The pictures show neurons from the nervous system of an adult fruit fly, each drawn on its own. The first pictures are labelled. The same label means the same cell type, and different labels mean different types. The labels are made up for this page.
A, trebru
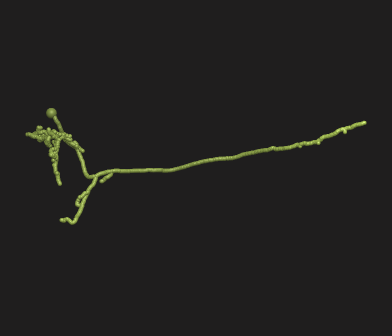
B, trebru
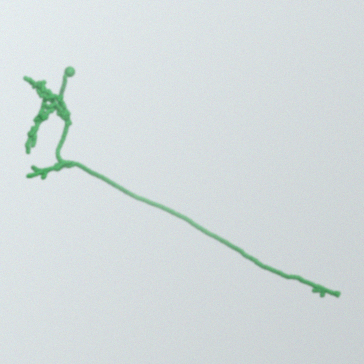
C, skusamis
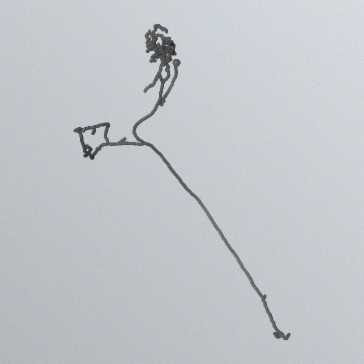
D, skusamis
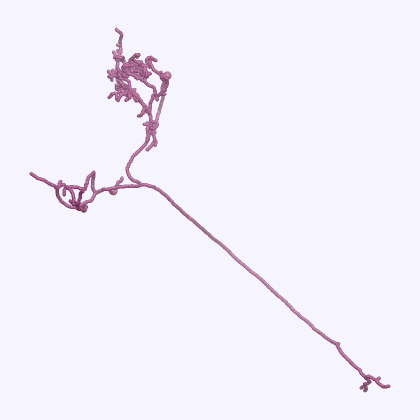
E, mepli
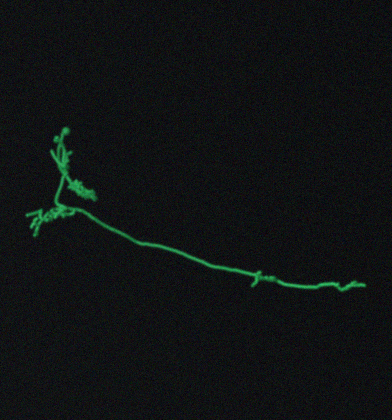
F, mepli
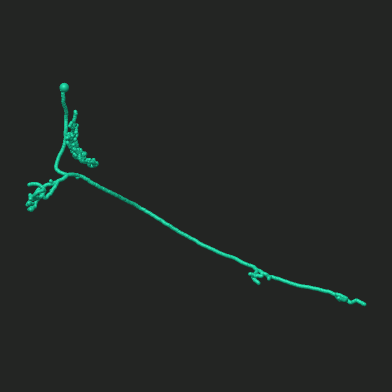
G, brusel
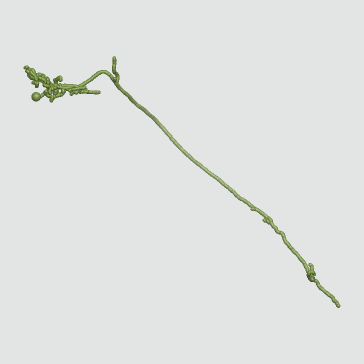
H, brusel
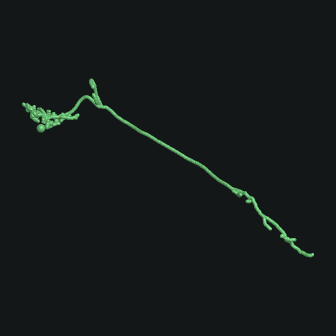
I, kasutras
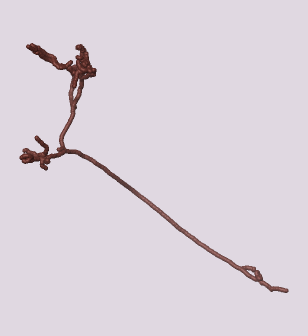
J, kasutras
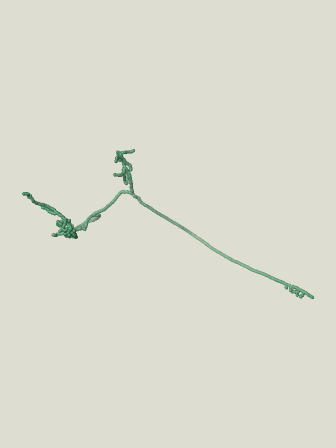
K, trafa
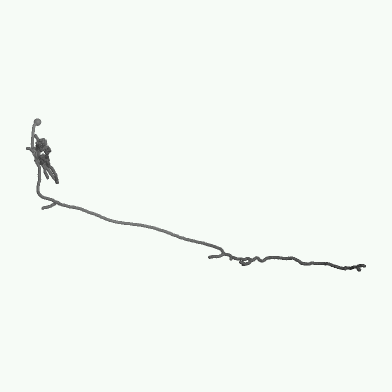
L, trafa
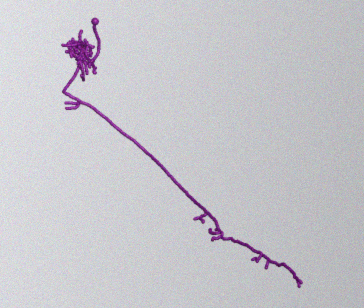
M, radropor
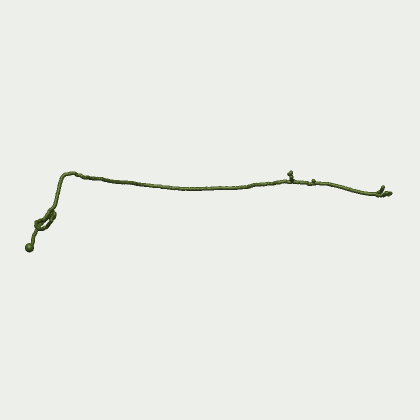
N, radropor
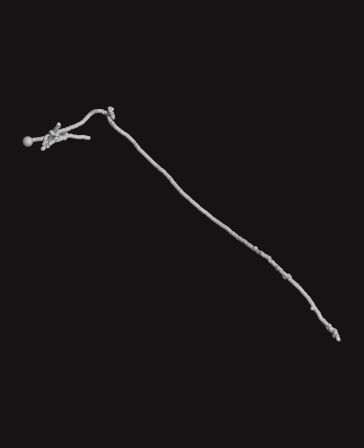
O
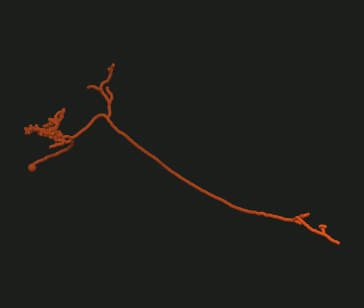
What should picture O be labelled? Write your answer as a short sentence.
It belongs to trebru.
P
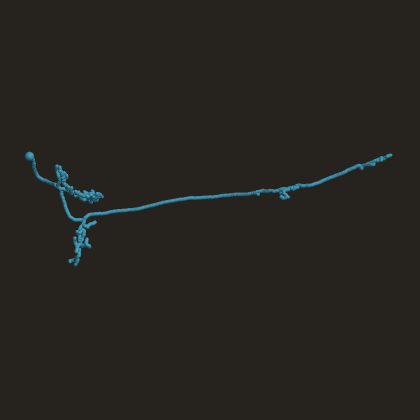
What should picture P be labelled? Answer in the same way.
It belongs to mepli.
